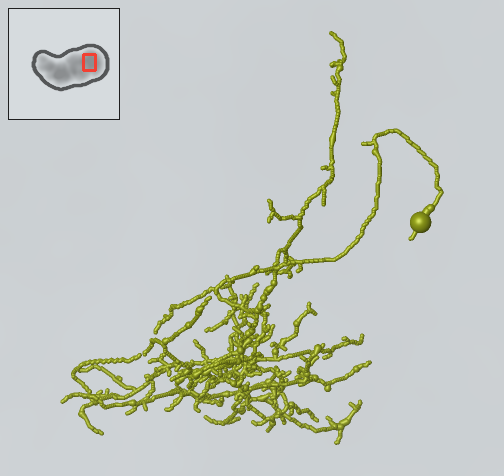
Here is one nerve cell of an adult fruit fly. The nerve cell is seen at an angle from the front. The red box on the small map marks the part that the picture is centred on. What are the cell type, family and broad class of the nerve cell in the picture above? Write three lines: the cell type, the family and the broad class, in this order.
LAL043_d
hemilineage AOTUv1_medial
central-brain intrinsic neuron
